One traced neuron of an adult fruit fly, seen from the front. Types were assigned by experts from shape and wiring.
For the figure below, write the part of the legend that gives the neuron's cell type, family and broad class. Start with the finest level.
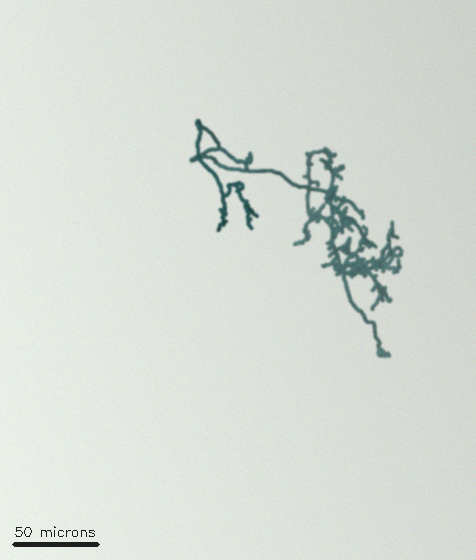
IN14B012; hemilineage 14B; nerve-cord intrinsic neuron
